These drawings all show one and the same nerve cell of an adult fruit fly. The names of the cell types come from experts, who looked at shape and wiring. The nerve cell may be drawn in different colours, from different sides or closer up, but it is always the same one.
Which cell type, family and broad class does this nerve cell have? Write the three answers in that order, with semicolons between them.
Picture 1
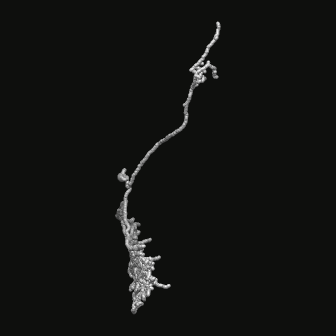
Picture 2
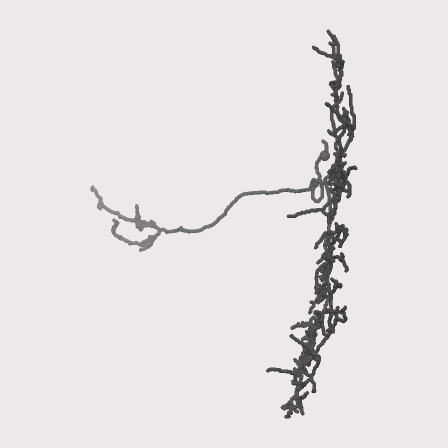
VST1; VST; visual projection neuron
